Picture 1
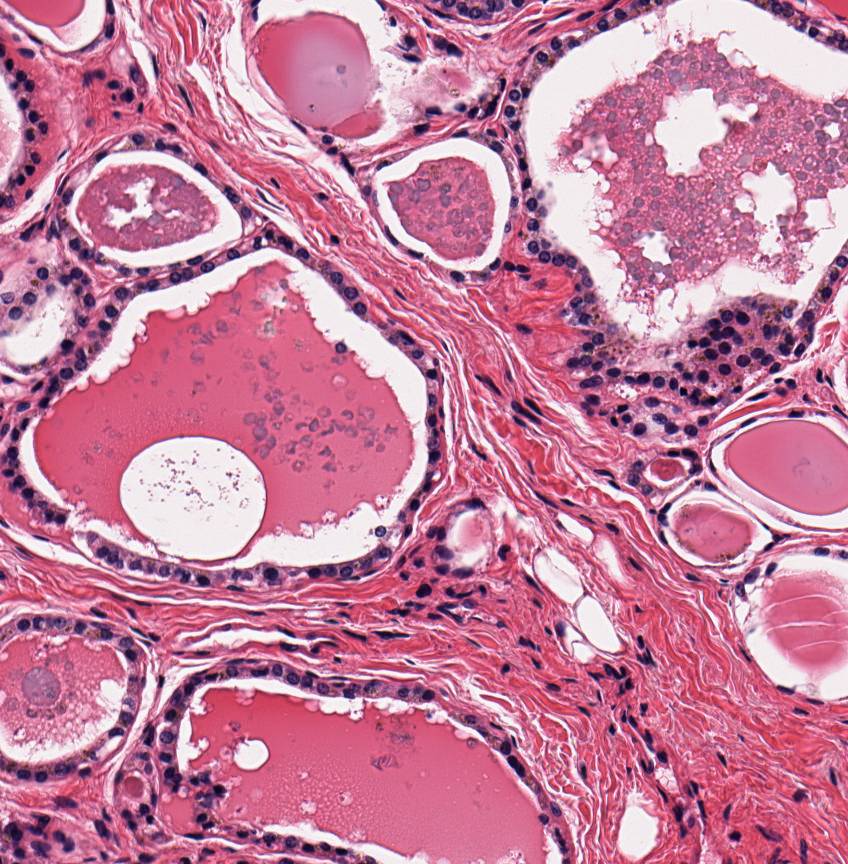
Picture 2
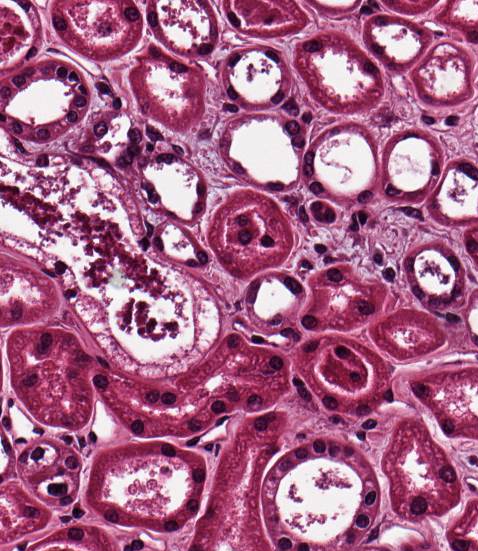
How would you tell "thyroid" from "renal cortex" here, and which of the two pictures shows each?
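So: thyroid in picture 1, I think, and renal cortex in picture 2. Picture 1's follicles are lined by one layer of flattened to cuboidal cells with small round dark nuclei. In the large follicle at left centre, the pink content has a single round clear space toward its lower left. Picture 2, by contrast, is closely packed with round and oval tubules, mostly cut across, with little tissue between them. Each has a single lining of cuboidal epithelial cells with round dark-purple nuclei. One lengthwise tubule runs diagonally from the upper left edge toward the centre, its lumen holding clumps of dark red granular material.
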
